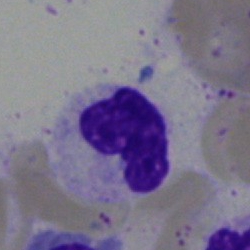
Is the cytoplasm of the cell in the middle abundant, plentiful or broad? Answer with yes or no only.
Yes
